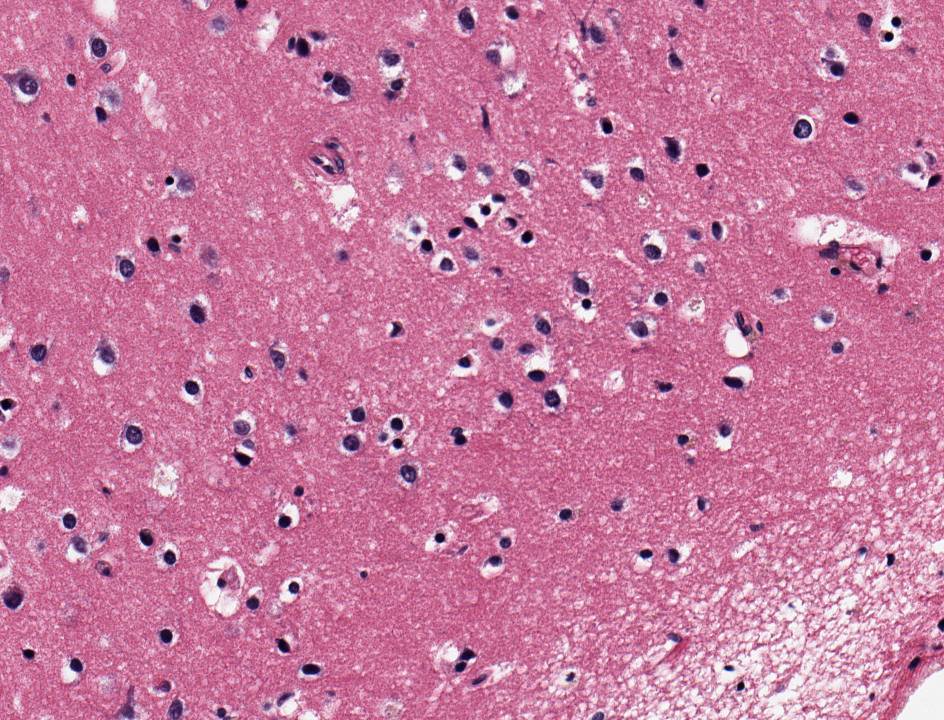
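Cerebral cortex: a pink, finely fibrillary neuropil, with cells scattered singly and no epithelium or glands. Many cells sit in clear, empty halos that set them apart from the neuropil. Most nuclei, I note, are small, round and dark. Small thin-walled vessels with clear spaces around them lie in the upper centre and at the right middle.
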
